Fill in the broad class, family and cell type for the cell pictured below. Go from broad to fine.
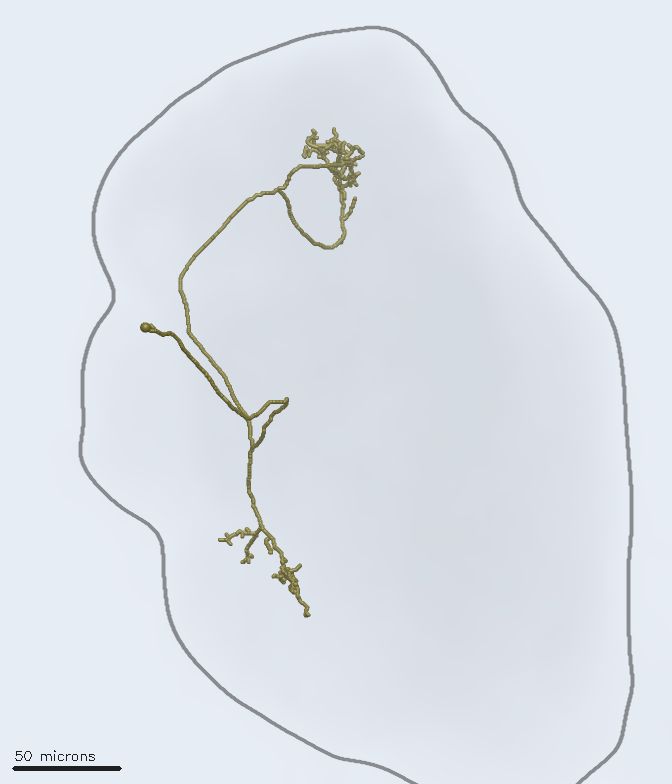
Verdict: central-brain intrinsic neuron; hemilineage CREa1_ventral; mAL4E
